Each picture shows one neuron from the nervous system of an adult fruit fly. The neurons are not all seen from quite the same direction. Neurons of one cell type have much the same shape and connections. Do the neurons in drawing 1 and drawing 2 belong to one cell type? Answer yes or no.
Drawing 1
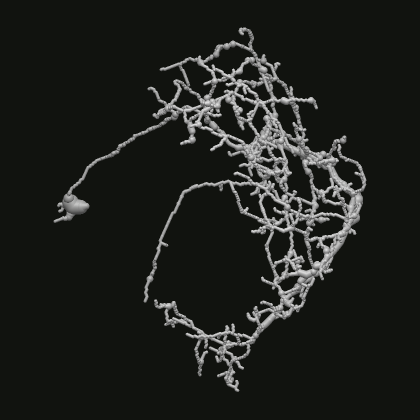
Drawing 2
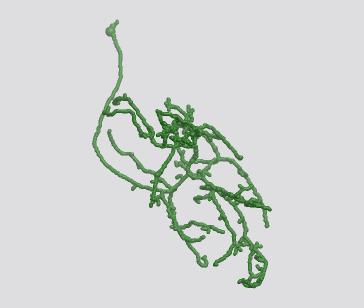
no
